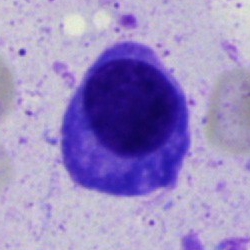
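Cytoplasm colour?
Deep blue.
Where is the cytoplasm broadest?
Below the nucleus, much broader than above, with paler mottled patches in its lower part.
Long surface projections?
None.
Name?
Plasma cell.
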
